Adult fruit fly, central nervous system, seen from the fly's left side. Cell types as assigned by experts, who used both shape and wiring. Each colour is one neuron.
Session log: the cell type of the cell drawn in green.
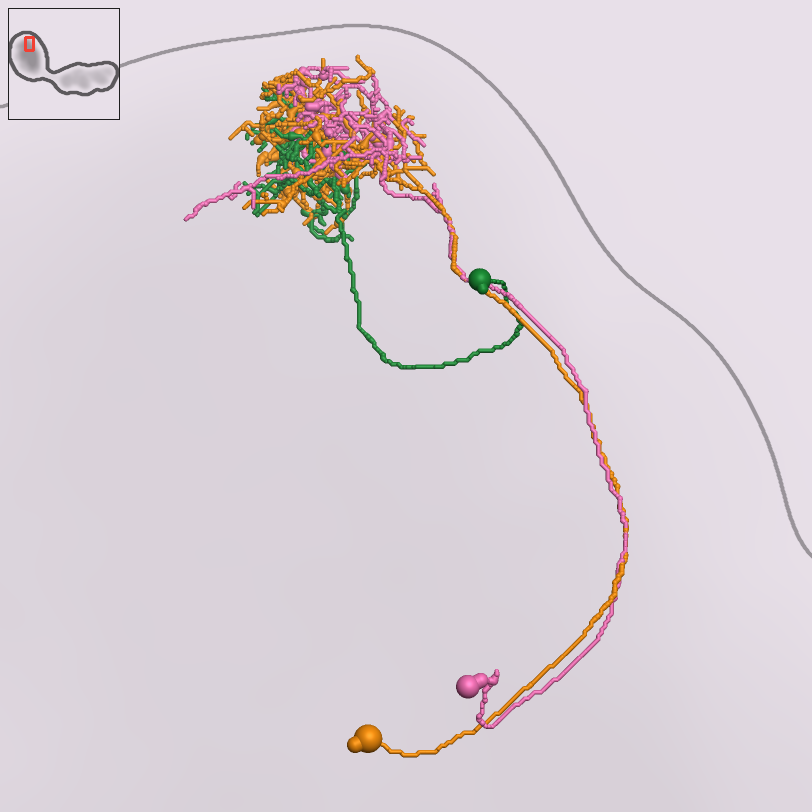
SLP268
